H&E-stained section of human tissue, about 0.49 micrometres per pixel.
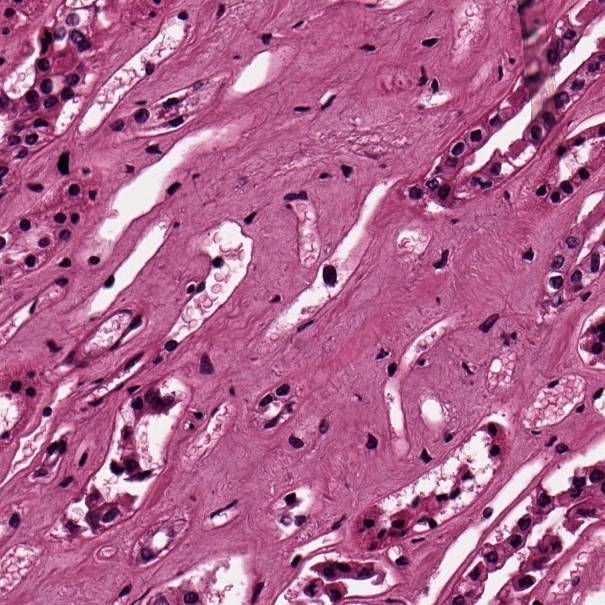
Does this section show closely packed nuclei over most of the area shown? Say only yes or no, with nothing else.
No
